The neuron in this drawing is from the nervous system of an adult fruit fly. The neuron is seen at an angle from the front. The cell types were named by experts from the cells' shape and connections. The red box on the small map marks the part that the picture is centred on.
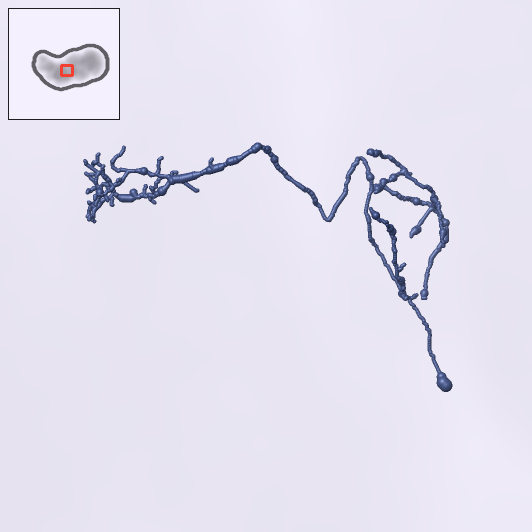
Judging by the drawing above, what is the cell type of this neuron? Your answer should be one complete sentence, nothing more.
This neuron falls under the cell type LC12.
